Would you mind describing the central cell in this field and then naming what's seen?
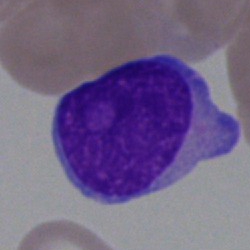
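Most of this cell is taken up by its nucleus. The chromatin looks finely stippled and dark purple. In the left half of the nucleus I can make out a pale, rounded nucleolus. On the right edge, a small rounded bulge of cytoplasm projects outward. This one is a blast.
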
